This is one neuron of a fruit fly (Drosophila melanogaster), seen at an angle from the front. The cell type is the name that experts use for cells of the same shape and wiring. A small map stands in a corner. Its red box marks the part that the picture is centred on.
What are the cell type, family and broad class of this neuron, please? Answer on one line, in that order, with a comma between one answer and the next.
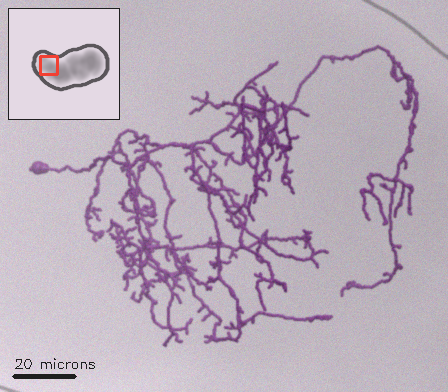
IN04B083, hemilineage 04B, nerve-cord intrinsic neuron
